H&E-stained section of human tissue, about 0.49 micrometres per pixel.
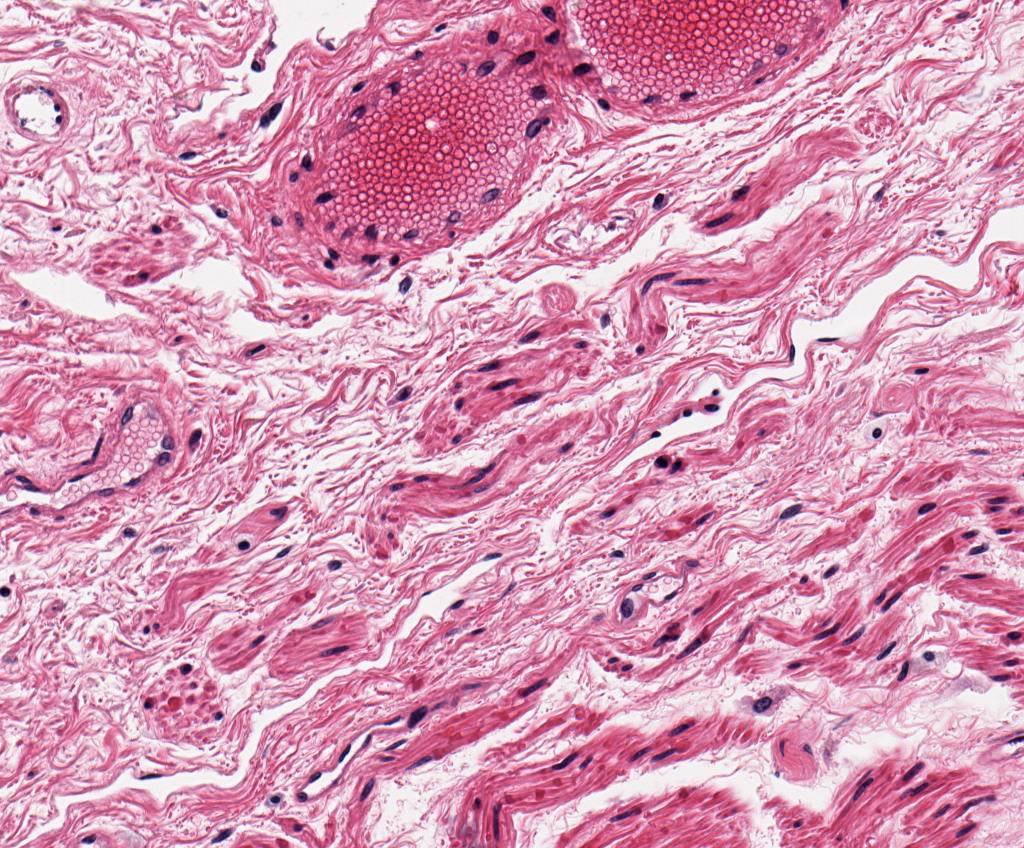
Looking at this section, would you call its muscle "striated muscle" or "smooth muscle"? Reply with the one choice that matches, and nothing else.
Smooth muscle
